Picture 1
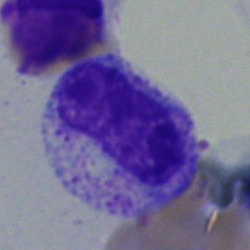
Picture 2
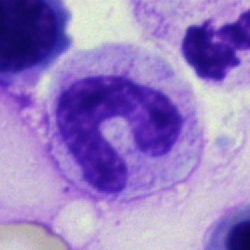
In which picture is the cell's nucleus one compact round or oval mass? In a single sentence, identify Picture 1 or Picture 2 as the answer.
In picture 1, the nucleus of the cell is one compact round or oval mass.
